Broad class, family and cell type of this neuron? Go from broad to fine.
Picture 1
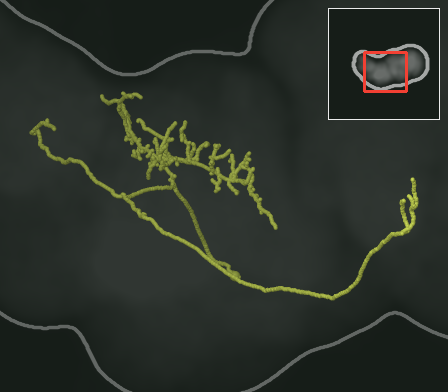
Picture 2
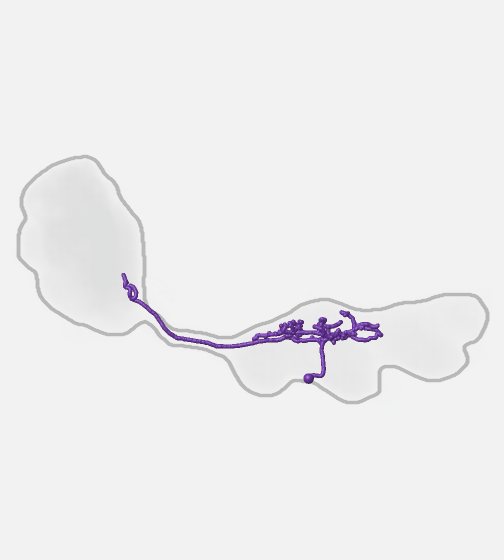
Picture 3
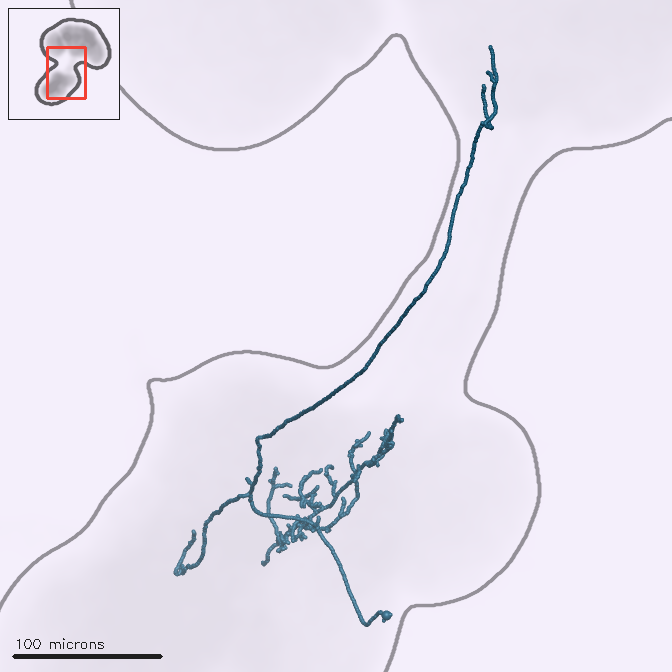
ascending neuron; hemilineage 07B; AN07B060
